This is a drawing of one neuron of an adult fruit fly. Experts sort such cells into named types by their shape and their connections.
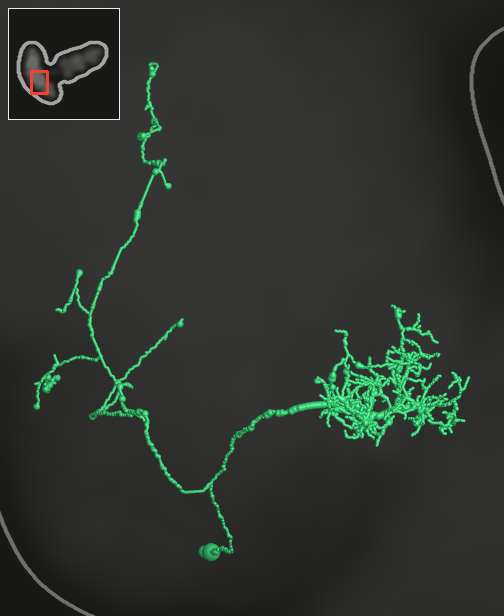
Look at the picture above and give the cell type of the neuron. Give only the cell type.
LHAV1a1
